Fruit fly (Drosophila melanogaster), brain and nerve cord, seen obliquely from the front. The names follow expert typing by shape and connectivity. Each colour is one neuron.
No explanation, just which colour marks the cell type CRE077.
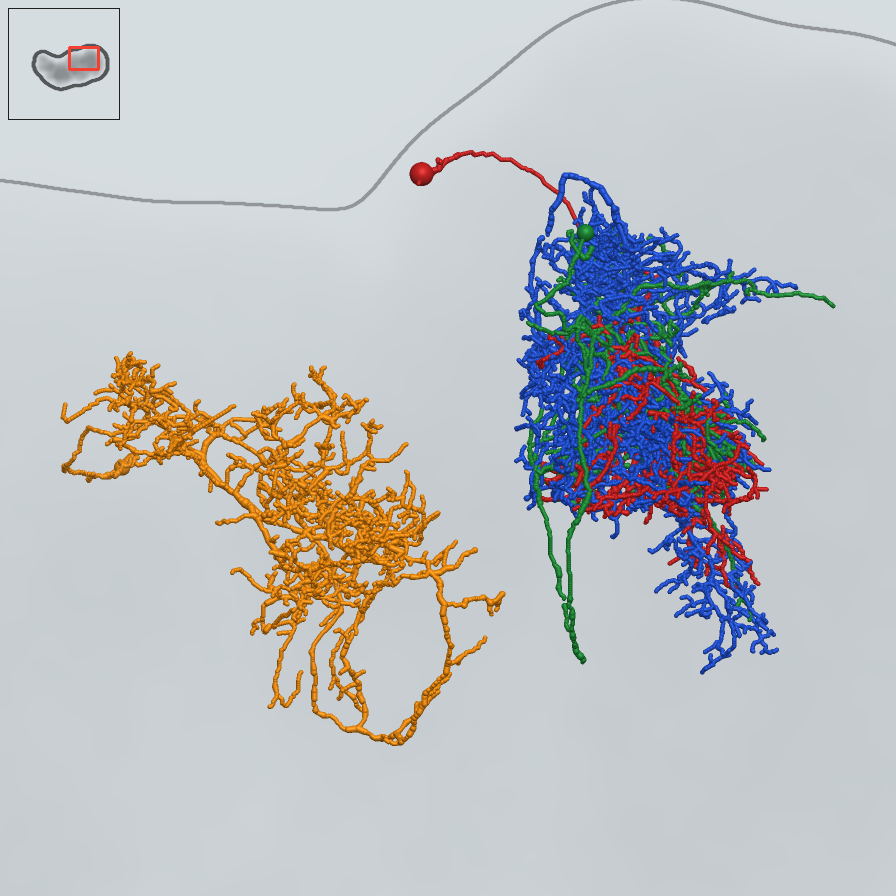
orange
